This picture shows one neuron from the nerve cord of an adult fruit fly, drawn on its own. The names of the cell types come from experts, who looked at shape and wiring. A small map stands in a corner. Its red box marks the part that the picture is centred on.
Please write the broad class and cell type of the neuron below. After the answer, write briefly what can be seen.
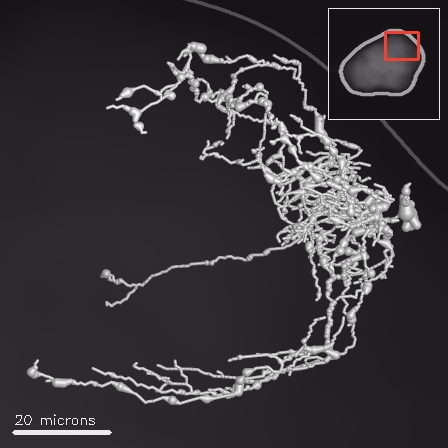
Its broad class is nerve-cord intrinsic neuron. The cell type is INXXX374. From left to right in the picture it spans about 80 microns. Dozens of branch ends can be seen.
